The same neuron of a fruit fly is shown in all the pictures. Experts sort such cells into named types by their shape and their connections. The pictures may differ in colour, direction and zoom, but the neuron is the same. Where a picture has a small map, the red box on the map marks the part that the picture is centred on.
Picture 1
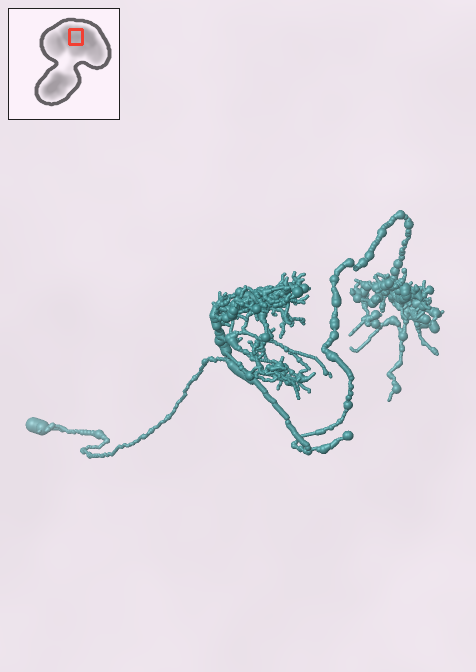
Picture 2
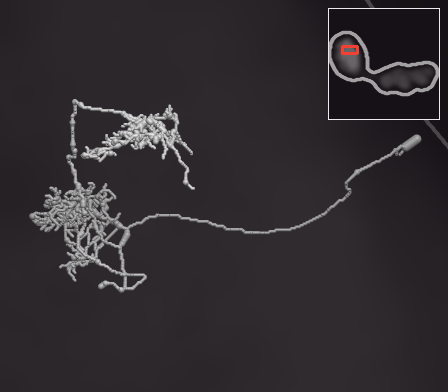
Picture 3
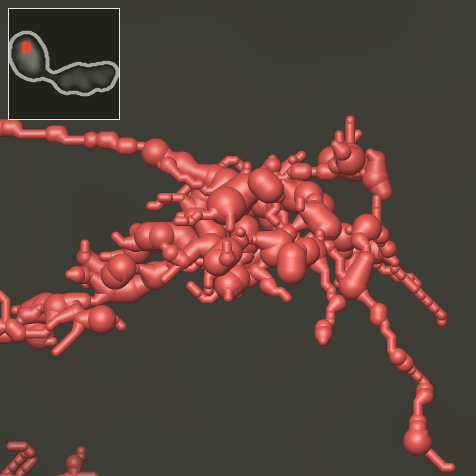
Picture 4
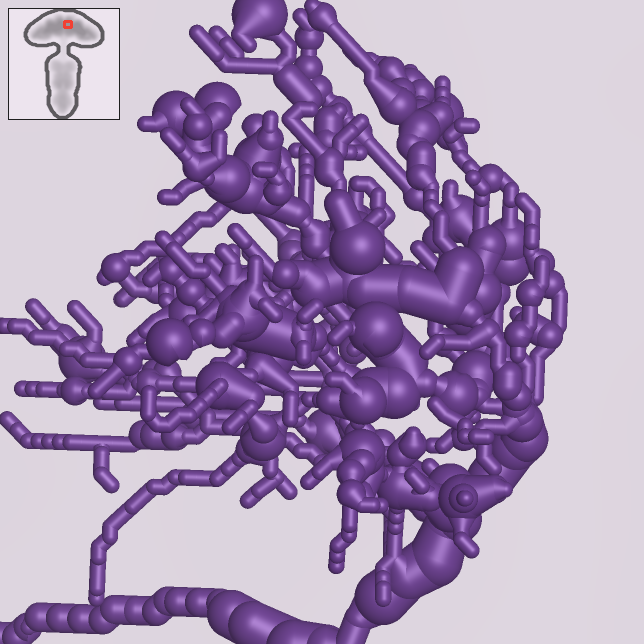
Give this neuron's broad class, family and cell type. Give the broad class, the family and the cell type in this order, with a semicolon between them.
central-brain intrinsic neuron; class CX; hDeltaH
